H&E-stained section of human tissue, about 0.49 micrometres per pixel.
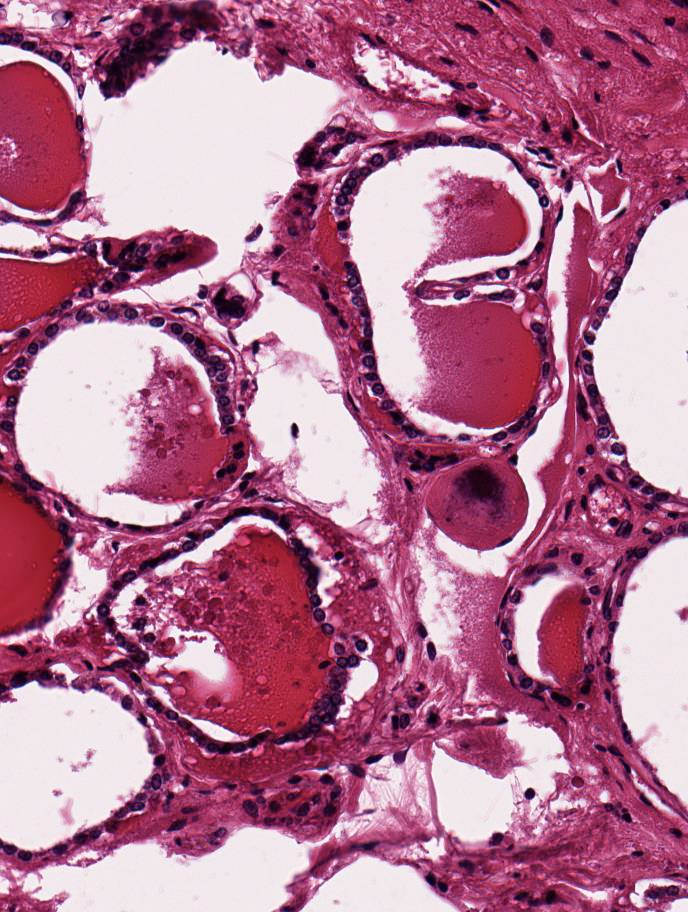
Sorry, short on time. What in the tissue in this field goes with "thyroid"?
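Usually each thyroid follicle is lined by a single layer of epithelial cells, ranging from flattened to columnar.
Here, in favour, each unit has a single layer of flattened to low cuboidal cells with small dark round nuclei.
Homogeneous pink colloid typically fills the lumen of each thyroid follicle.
Also in favour, many lumens hold dense, homogeneous, deep pink material. Outside that usual picture: some luminal material, as in the unit at lower centre, is paler and finely bubbly at its edges. Likewise outside it, right of centre, is a small round body of pink material with a darker purple centre.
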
